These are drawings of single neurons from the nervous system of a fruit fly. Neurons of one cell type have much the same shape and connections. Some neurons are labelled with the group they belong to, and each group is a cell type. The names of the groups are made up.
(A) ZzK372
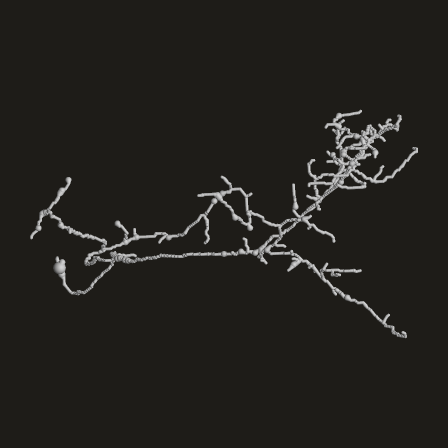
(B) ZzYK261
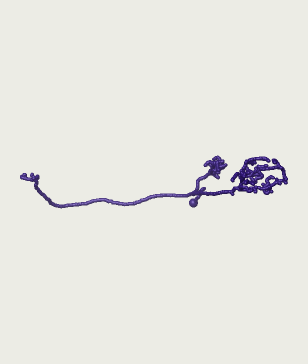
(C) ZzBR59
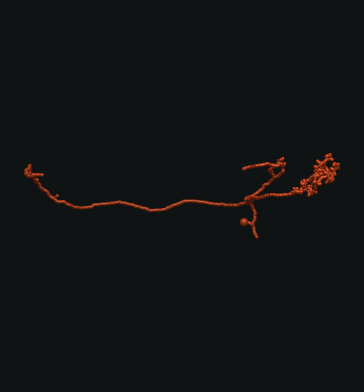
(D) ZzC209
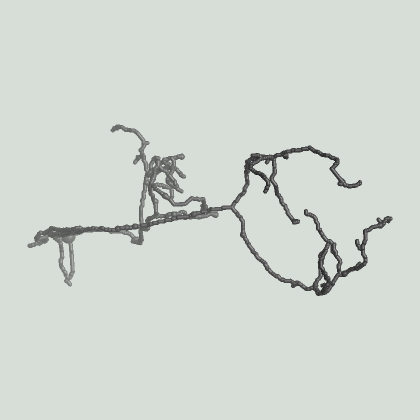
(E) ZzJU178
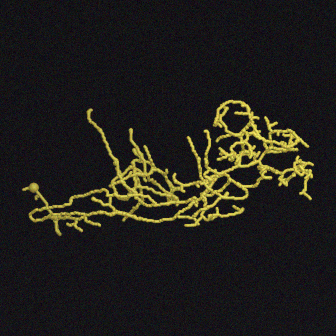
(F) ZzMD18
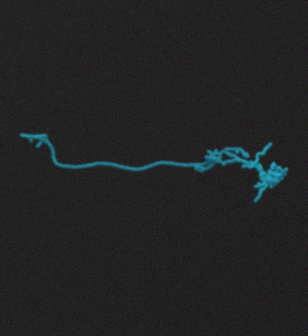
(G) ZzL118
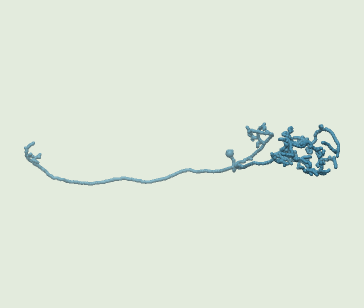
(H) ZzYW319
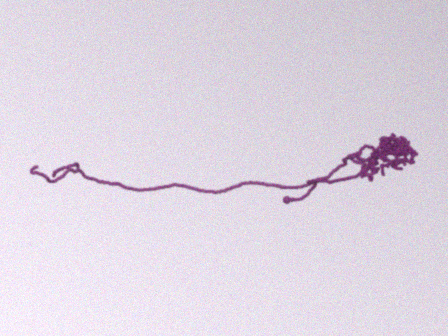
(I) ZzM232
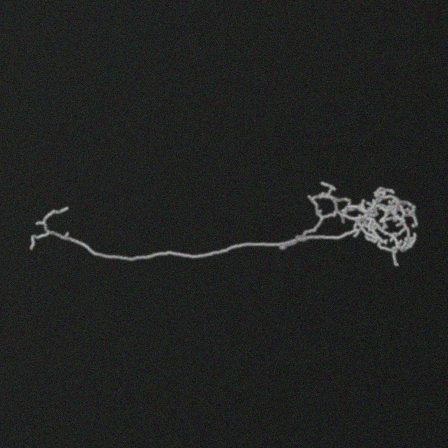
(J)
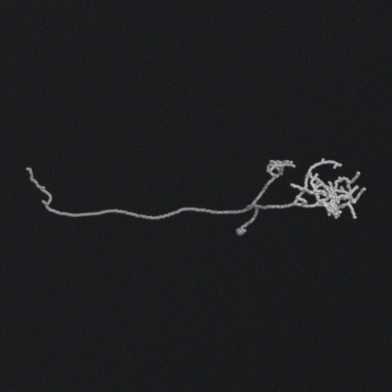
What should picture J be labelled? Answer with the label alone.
ZzYK261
